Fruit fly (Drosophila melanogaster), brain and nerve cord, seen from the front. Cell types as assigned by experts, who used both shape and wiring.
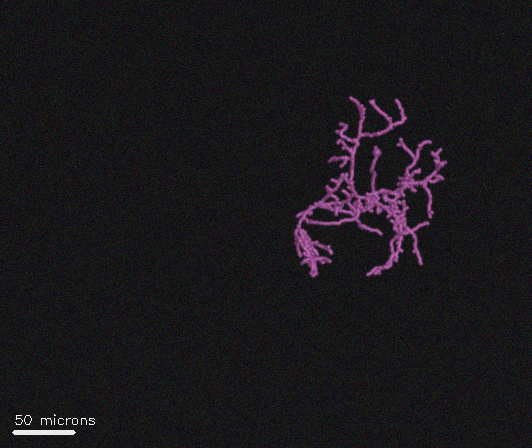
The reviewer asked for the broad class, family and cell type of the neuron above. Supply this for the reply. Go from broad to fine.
central-brain intrinsic neuron; hemilineage SMPpv2_ventral; AVLP702m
